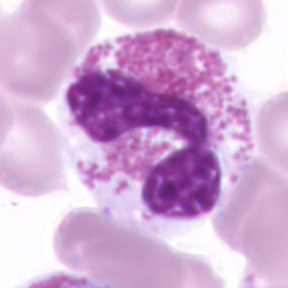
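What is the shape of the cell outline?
Roughly round.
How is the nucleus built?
It has two lobes, joined on the right side of the cell.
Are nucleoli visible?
No.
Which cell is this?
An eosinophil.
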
